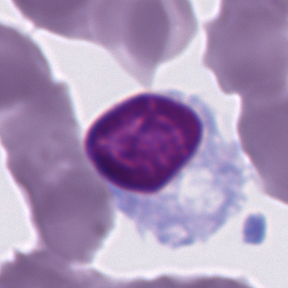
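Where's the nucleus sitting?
Off-centre, toward the upper left of the cell.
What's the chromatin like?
Dense and dark purple.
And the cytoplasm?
Pale blue, with most of it lying to the lower right of the nucleus.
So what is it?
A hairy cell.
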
